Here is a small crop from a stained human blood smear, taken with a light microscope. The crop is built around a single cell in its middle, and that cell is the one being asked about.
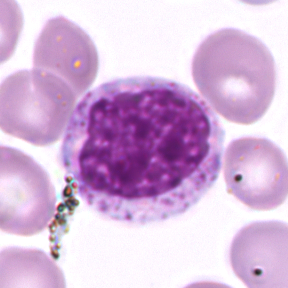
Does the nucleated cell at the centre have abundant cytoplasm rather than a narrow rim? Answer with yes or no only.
No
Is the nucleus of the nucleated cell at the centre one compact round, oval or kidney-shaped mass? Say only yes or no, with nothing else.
Yes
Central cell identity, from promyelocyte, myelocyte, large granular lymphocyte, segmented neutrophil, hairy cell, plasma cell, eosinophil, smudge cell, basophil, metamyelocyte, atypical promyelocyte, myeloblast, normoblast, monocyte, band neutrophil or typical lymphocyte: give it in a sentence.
The cell in the exact centre of the crop is a myelocyte.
